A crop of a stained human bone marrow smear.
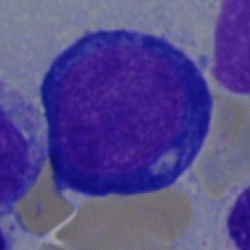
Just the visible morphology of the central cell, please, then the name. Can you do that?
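First, the outline is round and smooth. Second, the cytoplasm is deep blue, with no visible granules. Third, a small pale patch lies in the cytoplasm at the lower right of the nucleus. The cell is a proerythroblast.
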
